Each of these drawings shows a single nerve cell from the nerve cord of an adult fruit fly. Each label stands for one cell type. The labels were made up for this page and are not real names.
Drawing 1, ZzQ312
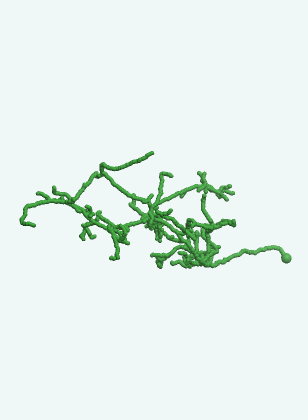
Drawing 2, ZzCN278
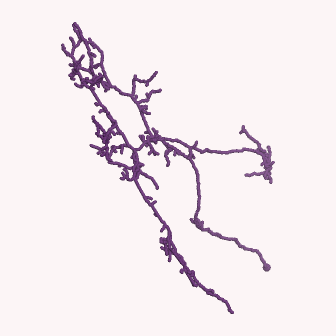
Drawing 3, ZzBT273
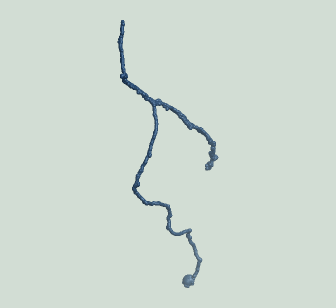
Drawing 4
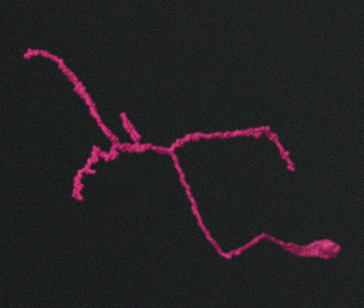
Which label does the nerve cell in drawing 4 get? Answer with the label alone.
ZzBT273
